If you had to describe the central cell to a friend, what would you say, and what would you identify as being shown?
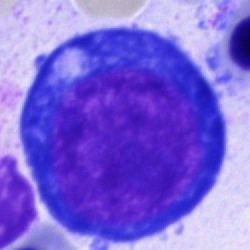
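Start with the nucleus: its chromatin is finely granular. Now the cytoplasm, which is deep blue, with a pale clear area at the upper left. Look at the edge as well, where small blebs project from the cell surface. This cell is a proerythroblast.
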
